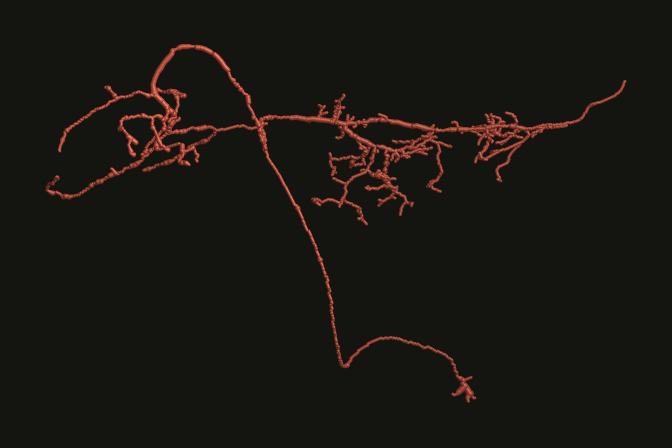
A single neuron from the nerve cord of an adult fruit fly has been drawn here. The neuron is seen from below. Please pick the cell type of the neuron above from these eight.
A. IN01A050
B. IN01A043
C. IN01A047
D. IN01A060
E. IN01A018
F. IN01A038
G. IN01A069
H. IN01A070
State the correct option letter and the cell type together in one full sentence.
Cell type IN01A050, option A, is the one the neuron has.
